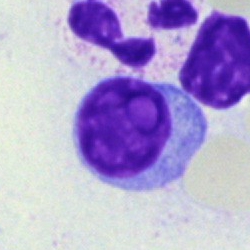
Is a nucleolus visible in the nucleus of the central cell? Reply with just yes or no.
Yes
